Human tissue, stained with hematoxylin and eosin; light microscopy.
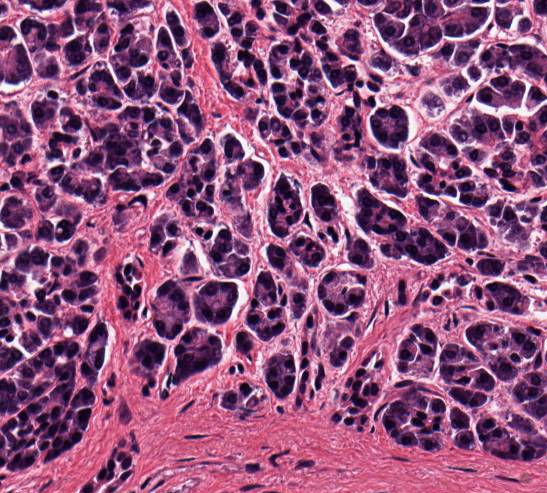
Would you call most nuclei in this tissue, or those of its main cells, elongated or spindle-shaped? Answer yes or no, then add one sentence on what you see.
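No. The nuclei of the nested cells are mostly round and darkly stained.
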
